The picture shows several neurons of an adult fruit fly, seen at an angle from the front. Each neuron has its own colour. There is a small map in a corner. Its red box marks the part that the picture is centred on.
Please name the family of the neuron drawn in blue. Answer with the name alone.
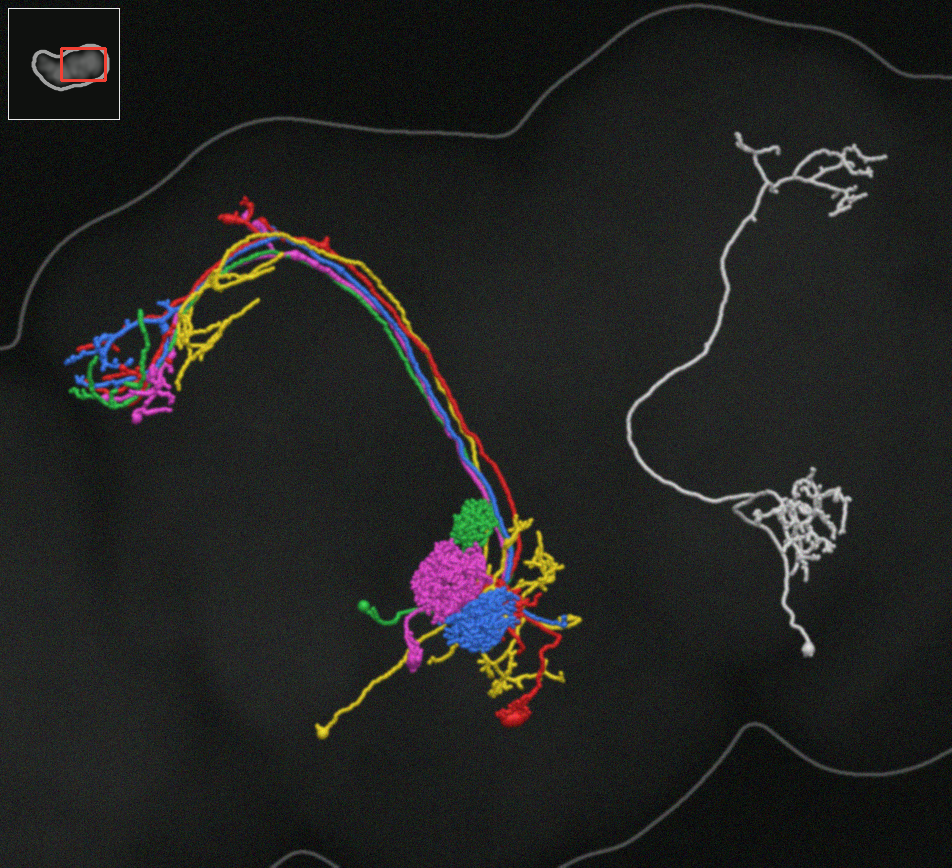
hemilineage ALad1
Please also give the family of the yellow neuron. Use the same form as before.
hemilineage ALlv1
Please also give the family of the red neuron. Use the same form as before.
hemilineage ALad1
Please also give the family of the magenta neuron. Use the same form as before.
hemilineage ALl1_ventral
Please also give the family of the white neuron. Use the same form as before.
hemilineage ALv1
